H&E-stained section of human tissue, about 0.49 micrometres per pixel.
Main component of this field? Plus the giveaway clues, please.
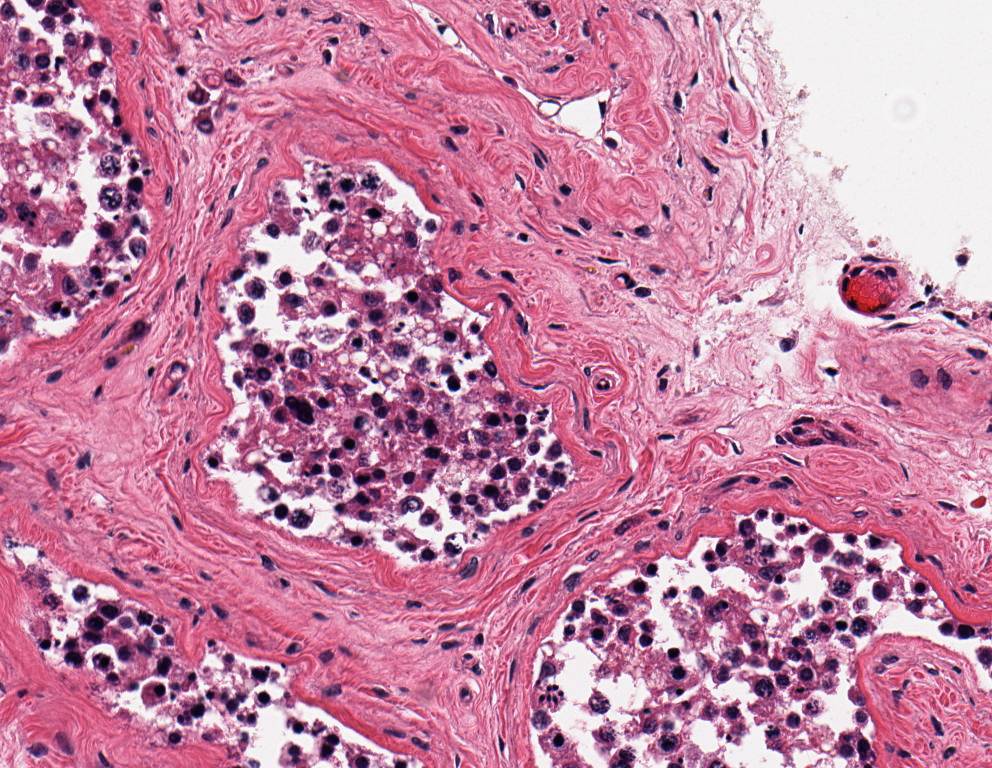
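Main structure: seminiferous tubule. Rounded clusters of loose cells at centre and at upper left, lower left and lower right corners, with broad pink fibrous bands between them.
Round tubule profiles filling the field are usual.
Each cluster enclosed by a thick wall of wavy pink collagen in concentric layers. Cells inside lie loosely apart, clear spaces between. Many round, dark nuclei, some with coarsely clumped chromatin.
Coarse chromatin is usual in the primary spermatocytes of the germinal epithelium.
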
